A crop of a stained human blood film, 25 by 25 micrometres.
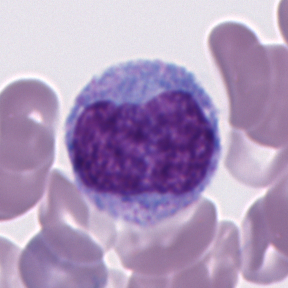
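Monocyte at the centre of a stained peripheral blood smear. The bean-shaped nucleus has a shallow notch in its upper edge and shows no visible nucleoli. Fine, dust-like purple granules lie in the cytoplasm, where no vacuoles are seen.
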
